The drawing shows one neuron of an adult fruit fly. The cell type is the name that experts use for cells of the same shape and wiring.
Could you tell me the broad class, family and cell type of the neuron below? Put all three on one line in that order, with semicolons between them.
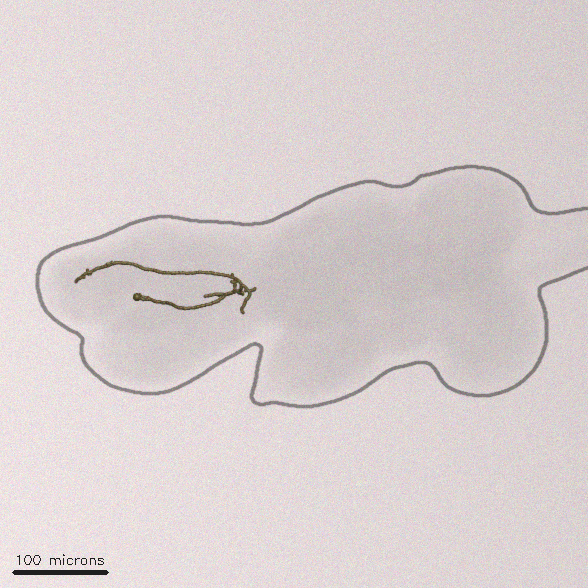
nerve-cord intrinsic neuron; hemilineage 06B; IN06B065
